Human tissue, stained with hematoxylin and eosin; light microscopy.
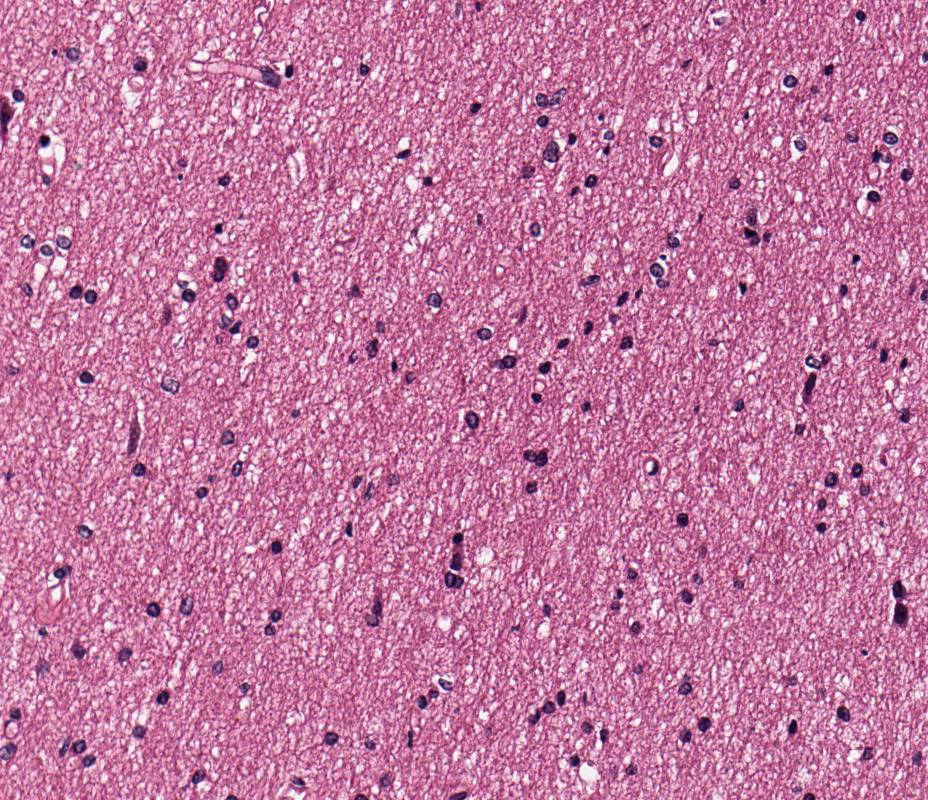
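Cerebral cortex: the whole field is a uniform pink, finely fibrillary background, with no epithelium, glands or lumen. Small, round, dark-staining nuclei are scattered fairly evenly throughout, many sitting in a clear perinuclear halo instead of visible pink cytoplasm. Capillaries are few and thin-walled, like the elongated one near the top left.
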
